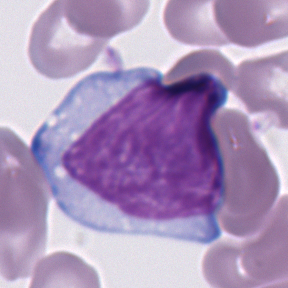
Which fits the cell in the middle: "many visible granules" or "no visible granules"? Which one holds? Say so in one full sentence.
In the cytoplasm of this cell, no granules are visible.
